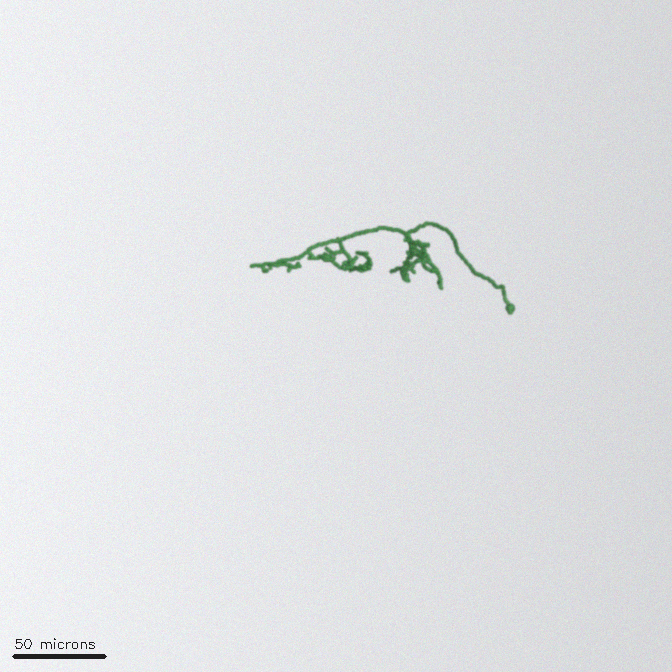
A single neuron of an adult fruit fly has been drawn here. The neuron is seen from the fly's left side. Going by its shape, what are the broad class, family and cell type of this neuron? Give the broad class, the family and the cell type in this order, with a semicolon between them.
central-brain intrinsic neuron; hemilineage DM6_posterior; CL348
